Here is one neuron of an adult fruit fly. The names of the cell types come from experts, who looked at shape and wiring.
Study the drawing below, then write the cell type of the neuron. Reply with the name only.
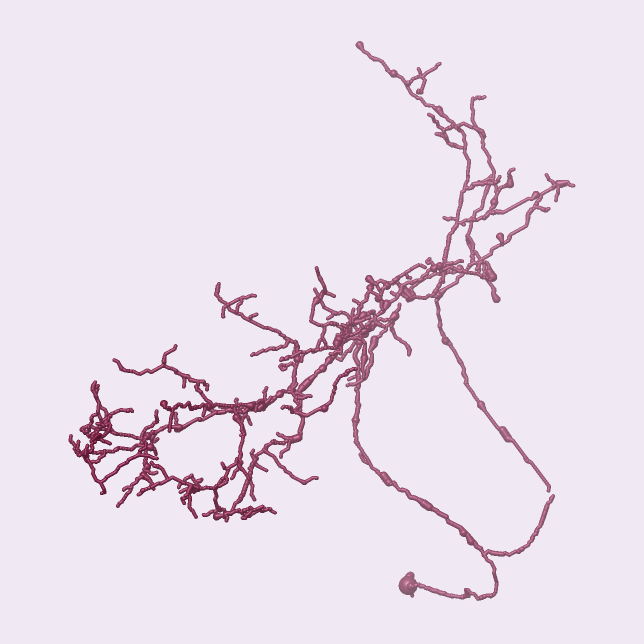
PLP182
